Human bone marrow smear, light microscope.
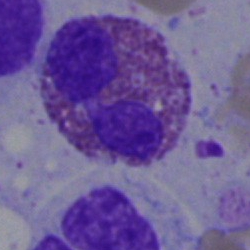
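Eosinophil in a stained human bone marrow smear. Round cell outline; dark, dense chromatin; cytoplasm widest on the right side of the cell.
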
